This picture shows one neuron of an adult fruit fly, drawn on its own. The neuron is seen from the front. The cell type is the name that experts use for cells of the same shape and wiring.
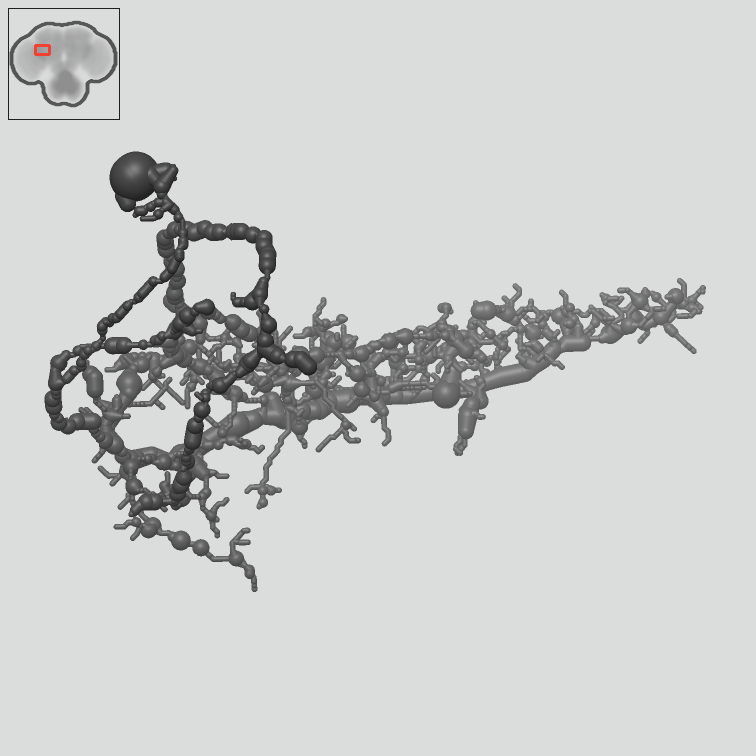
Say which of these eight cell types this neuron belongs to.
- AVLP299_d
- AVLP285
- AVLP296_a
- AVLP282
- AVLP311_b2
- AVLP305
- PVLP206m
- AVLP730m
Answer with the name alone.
AVLP282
